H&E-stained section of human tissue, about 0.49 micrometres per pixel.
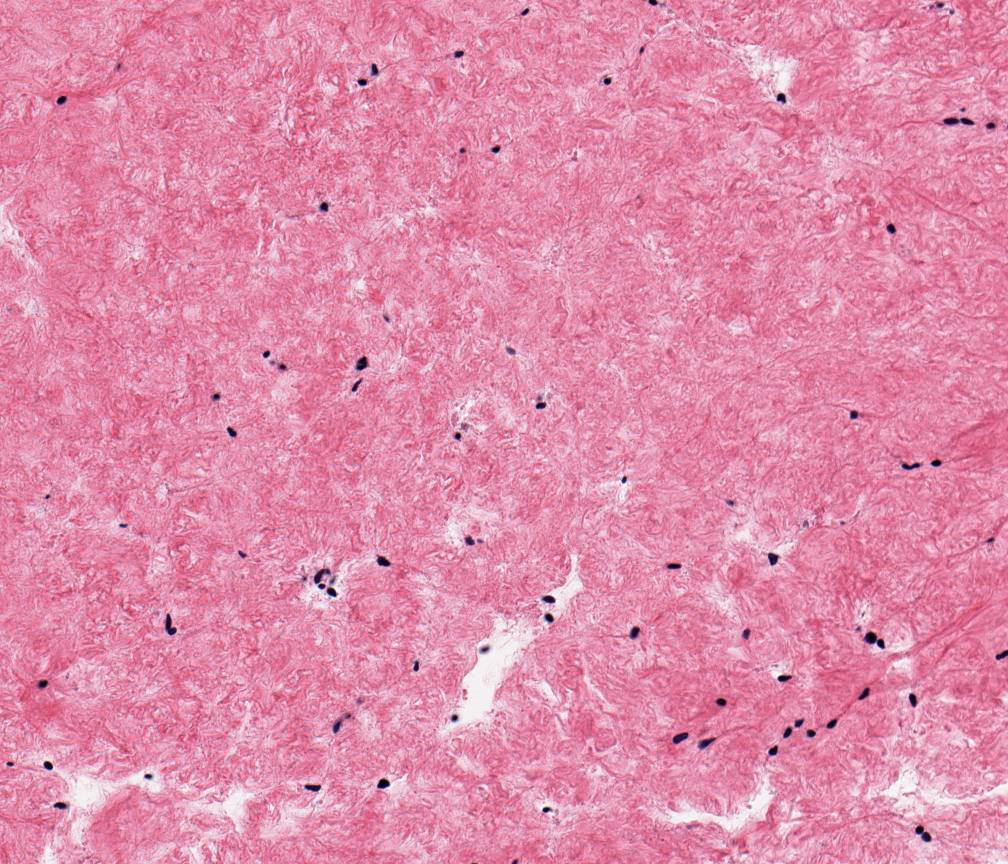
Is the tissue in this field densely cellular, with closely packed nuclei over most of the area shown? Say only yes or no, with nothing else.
No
